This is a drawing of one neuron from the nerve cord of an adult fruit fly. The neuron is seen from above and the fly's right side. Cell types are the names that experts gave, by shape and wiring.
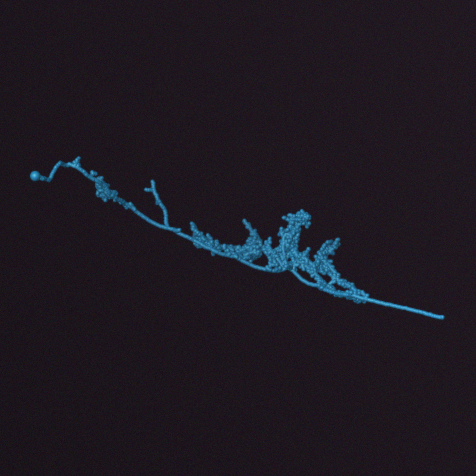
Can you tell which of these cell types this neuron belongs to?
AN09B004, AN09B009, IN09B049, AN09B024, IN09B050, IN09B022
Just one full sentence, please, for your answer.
Belonging to the cell type AN09B009 is this neuron.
